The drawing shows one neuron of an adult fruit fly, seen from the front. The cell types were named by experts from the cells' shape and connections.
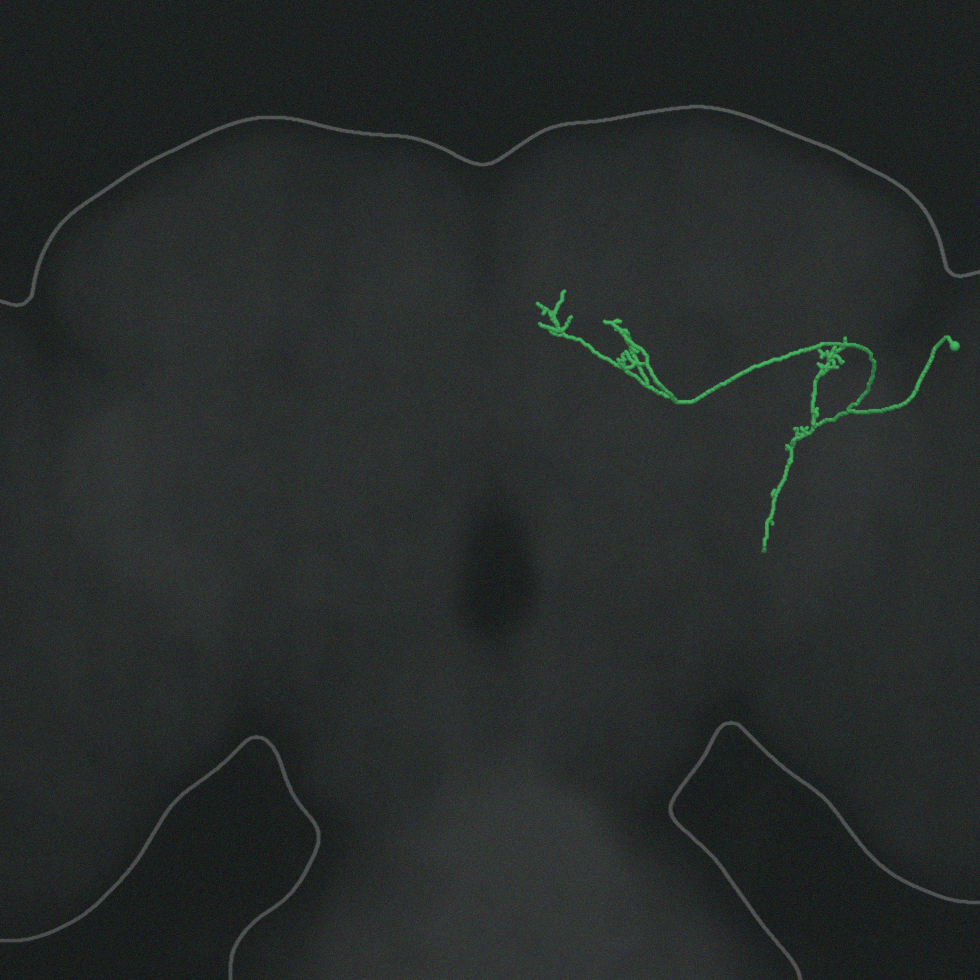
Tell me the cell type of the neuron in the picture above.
PLP042_c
